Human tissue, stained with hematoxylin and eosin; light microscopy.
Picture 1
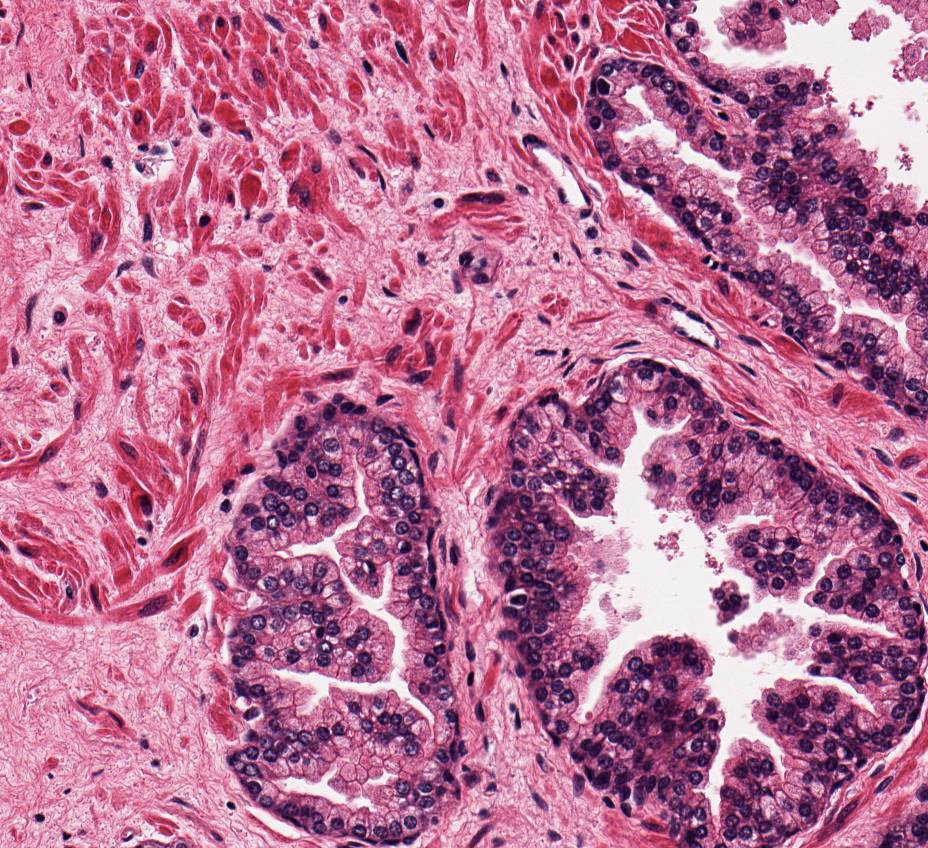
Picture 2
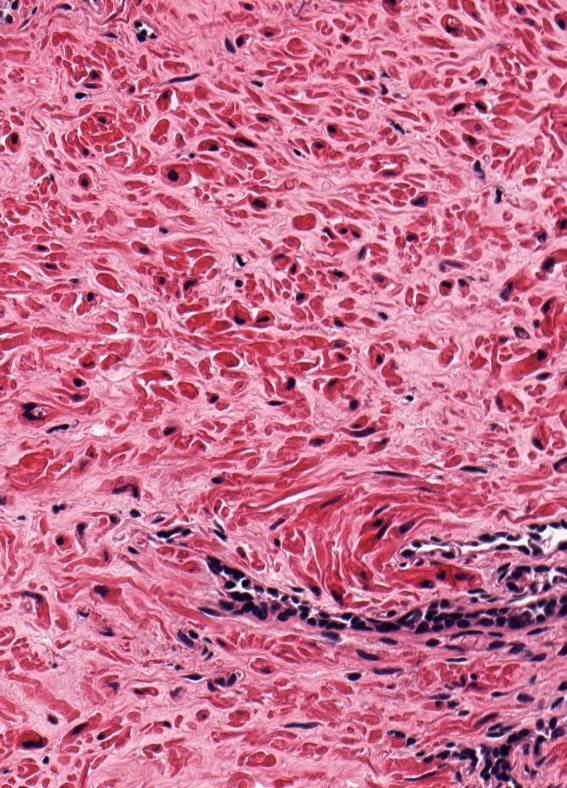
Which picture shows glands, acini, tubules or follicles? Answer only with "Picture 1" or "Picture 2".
Picture 1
